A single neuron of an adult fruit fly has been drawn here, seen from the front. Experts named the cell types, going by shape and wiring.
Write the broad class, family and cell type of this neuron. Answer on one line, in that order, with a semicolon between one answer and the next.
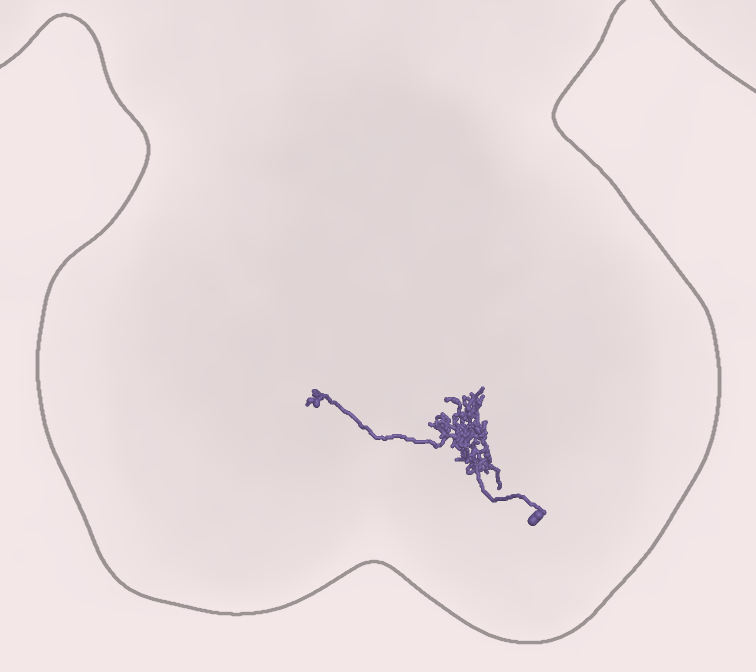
nerve-cord intrinsic neuron; hemilineage 10B; IN10B050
